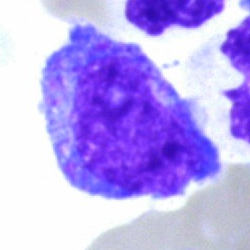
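Promyelocyte, the central cell in a stained human bone marrow smear. Note its outline, irregular and somewhat angular rather than round. The nucleus fills most of the cell, and its chromatin looks finely granular rather than densely clumped. The cytoplasm stains blue.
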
